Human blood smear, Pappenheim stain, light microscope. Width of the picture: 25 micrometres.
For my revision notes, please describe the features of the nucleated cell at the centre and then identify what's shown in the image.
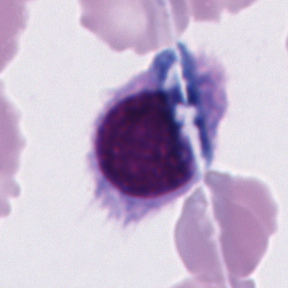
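First, the outline is irregular rather than smoothly round, and the cell measures about 16 by 11 micrometres. Next, fine hair-like projections fringe the cytoplasm along the lower left edge. Then the nucleus: its chromatin is dense and dark purple throughout, and no nucleolus can be seen. The cell is a hairy cell.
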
